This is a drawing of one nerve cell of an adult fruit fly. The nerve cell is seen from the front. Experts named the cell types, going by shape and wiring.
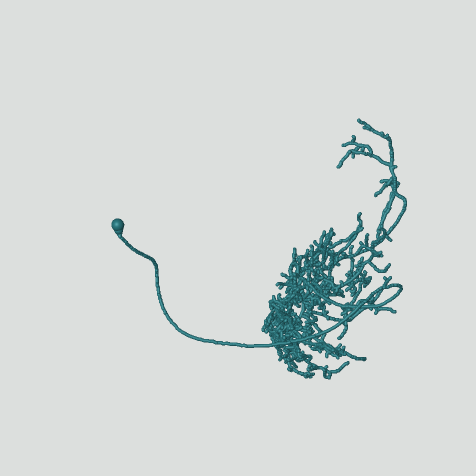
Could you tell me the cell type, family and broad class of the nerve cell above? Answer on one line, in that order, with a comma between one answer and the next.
IN01A007, hemilineage 01A, nerve-cord intrinsic neuron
